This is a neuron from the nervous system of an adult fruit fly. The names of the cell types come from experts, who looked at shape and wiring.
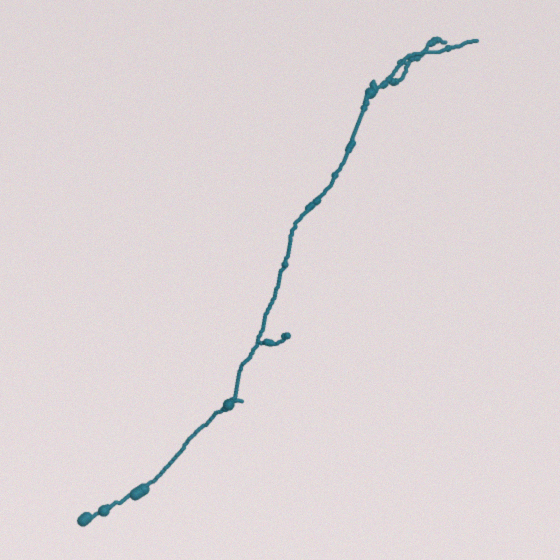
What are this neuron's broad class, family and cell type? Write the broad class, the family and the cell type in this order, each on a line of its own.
sensory neuron entering the nerve cord
class mechanosensory tactile
SNta31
